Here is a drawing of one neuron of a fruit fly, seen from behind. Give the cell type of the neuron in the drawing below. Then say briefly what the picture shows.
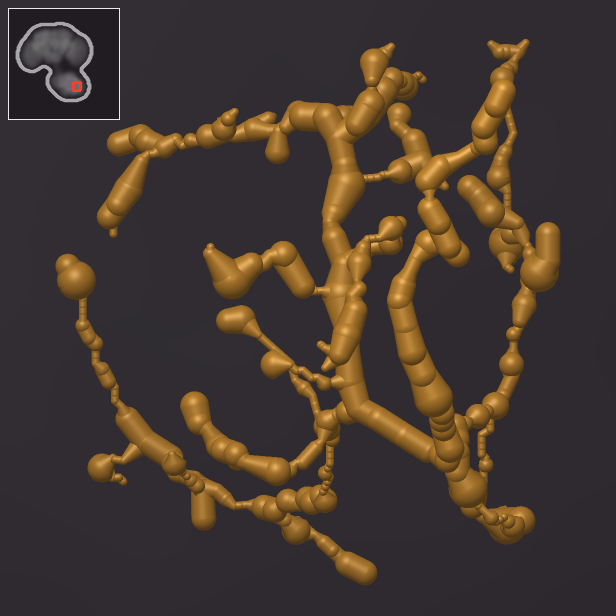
The cell type is SNxx08. This is a sensory neuron entering the nerve cord. No cell body is drawn. In this view it is about as wide as it is tall.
